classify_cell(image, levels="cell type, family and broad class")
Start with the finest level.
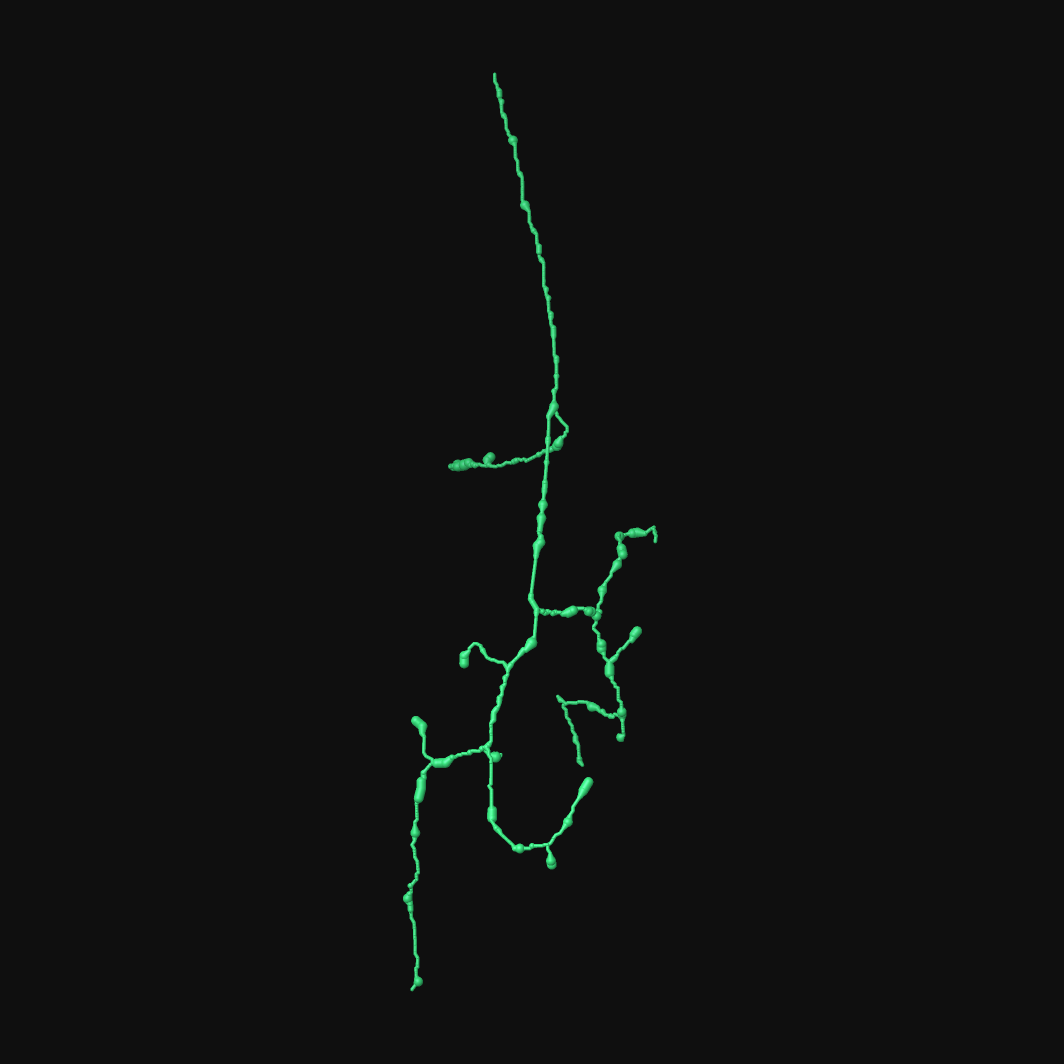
DNg58; DNg; descending neuron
